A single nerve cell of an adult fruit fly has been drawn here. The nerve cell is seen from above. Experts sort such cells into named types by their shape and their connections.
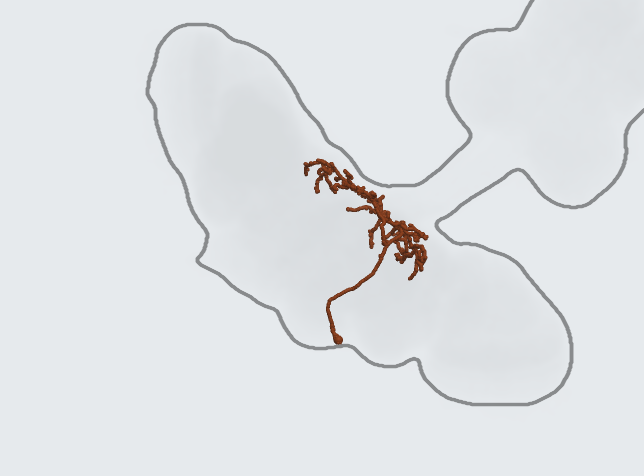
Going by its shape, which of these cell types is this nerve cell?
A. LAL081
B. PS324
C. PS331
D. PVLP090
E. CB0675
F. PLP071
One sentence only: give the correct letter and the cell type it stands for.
It is PS324, given as option B, that the nerve cell is by cell type.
